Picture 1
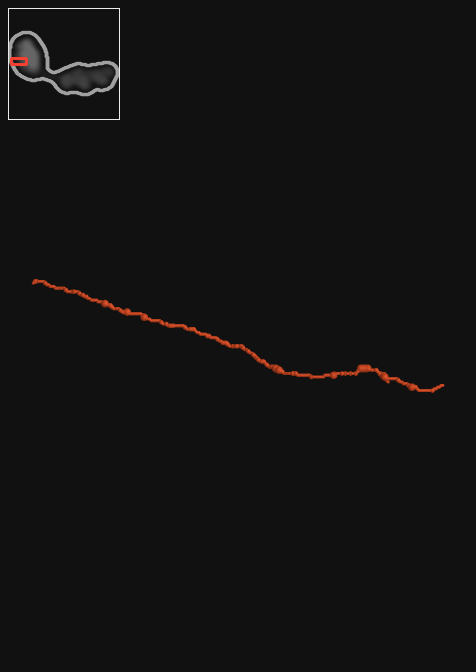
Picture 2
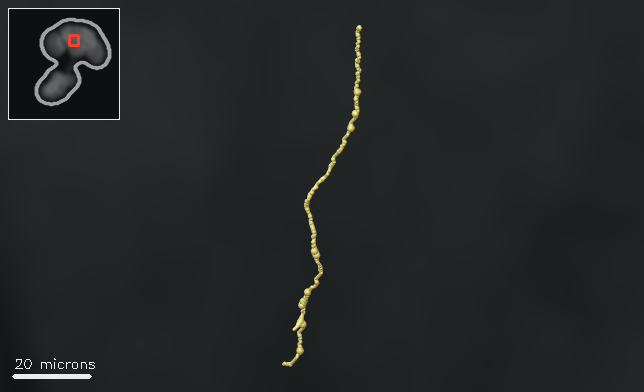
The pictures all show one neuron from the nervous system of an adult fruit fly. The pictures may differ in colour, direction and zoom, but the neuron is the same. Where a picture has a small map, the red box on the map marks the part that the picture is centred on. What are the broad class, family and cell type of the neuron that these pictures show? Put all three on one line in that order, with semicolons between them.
sensory neuron entering the brain; class mechanosensory; JO-CA1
